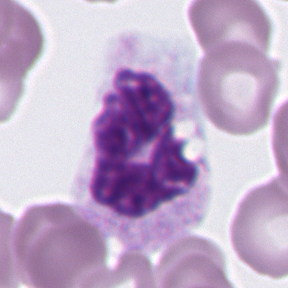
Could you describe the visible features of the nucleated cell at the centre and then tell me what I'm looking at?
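Nucleus first: irregular and folded, with lobes that overlap. Chromatin: dark purple throughout. Against the right side of the nucleus lie two small clear round vacuoles. The outer cell edge is faint and irregular. Conclusion: a segmented neutrophil.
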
